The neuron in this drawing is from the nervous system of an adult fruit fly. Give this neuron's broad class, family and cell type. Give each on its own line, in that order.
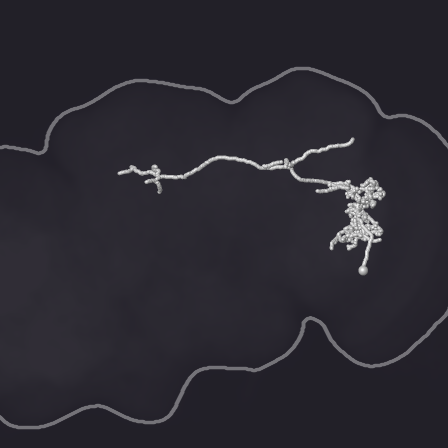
central-brain intrinsic neuron
hemilineage VLPl&p2_lateral
CB3530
